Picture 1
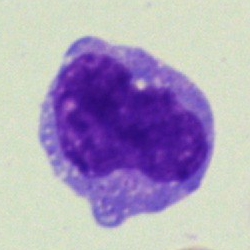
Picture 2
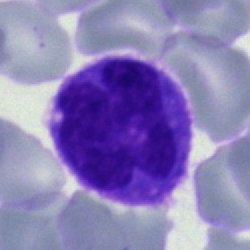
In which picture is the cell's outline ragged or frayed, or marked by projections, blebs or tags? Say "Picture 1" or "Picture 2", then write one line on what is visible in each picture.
Picture 1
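What picture 1 shows: A rounded bleb-like protrusion juts out from the bottom edge of the cell.
What picture 2 shows: The cell has a round, smooth outline.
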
